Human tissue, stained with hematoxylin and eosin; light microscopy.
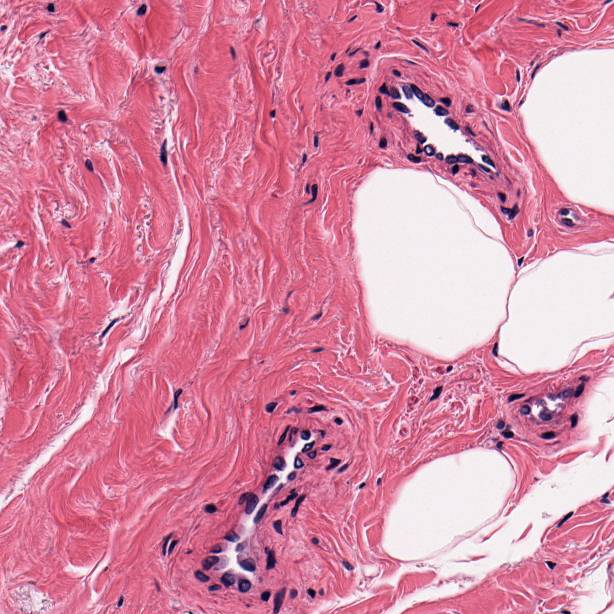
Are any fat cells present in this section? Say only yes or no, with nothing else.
Yes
